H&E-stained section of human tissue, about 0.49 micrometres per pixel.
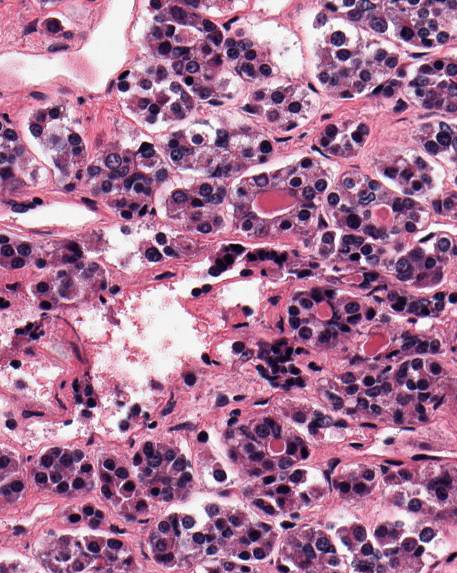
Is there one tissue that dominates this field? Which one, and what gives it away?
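Pars distalis of the pituitary is the principal structure in this field. Its nest cells have mostly round, dark nuclei of similar size and moderate granular pink-purple cytoplasm.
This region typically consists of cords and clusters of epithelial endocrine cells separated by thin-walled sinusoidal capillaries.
Thin pink septa with scattered spindle-shaped nuclei run between the nests. A few round, homogeneous, bright pink globules sit within nests in the right half and near the bottom centre.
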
